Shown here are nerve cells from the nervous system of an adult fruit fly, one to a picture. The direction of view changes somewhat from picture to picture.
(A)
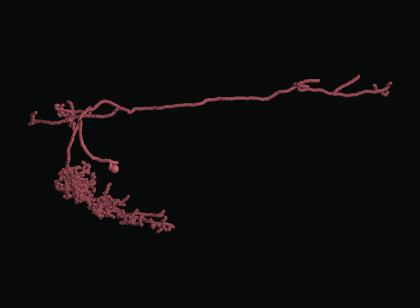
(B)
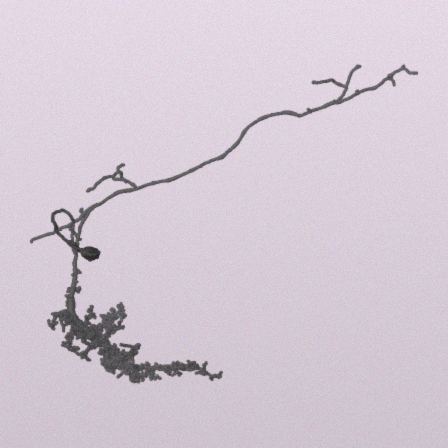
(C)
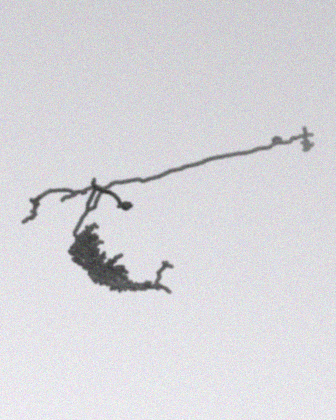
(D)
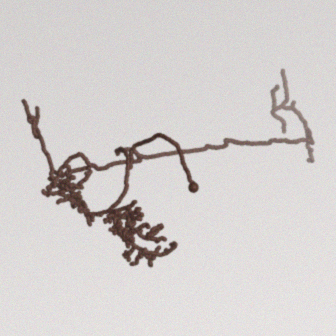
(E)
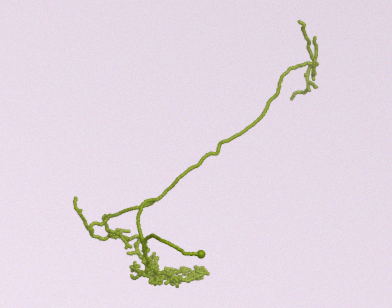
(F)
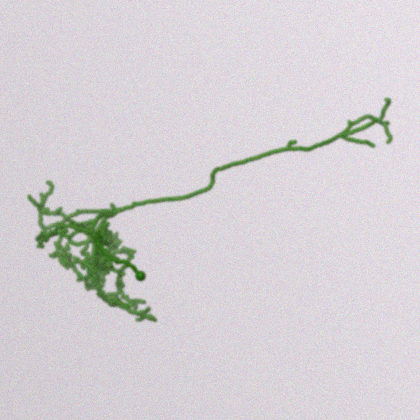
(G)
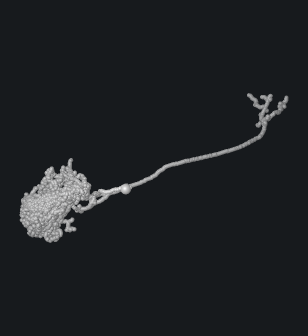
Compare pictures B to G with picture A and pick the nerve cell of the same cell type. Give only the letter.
C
